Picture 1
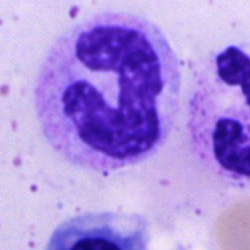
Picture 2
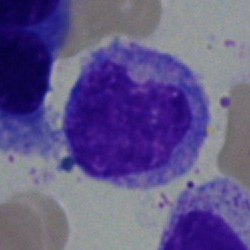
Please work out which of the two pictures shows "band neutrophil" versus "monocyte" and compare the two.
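Look first at picture 1: that is the band neutrophil, and the cell in picture 2 is the monocyte. Now compare the nuclei: the band neutrophil's is a thick curved band opening to the left, while the monocyte's takes up most of its cell and has only a shallow notch in its upper edge.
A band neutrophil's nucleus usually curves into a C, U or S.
Then the chromatin: dark purple and coarsely clumped in the band neutrophil, finely stippled in the monocyte, with no coarse dark clumps.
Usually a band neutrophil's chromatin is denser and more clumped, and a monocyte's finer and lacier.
In the monocyte, notice that the rim of cytoplasm is wider along the upper right than along the lower left, and that a small dark blue fragment sits against its lower left edge. The band neutrophil shows no nucleoli and no vacuoles in its cytoplasm, and its outline is round and smooth, much like the roughly round, smooth monocyte. The granular cell cut off by the right edge of picture 1 is another cell lying close by.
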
